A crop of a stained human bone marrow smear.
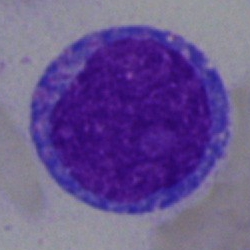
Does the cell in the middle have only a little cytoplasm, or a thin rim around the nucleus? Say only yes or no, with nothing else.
Yes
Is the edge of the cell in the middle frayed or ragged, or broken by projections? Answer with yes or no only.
No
